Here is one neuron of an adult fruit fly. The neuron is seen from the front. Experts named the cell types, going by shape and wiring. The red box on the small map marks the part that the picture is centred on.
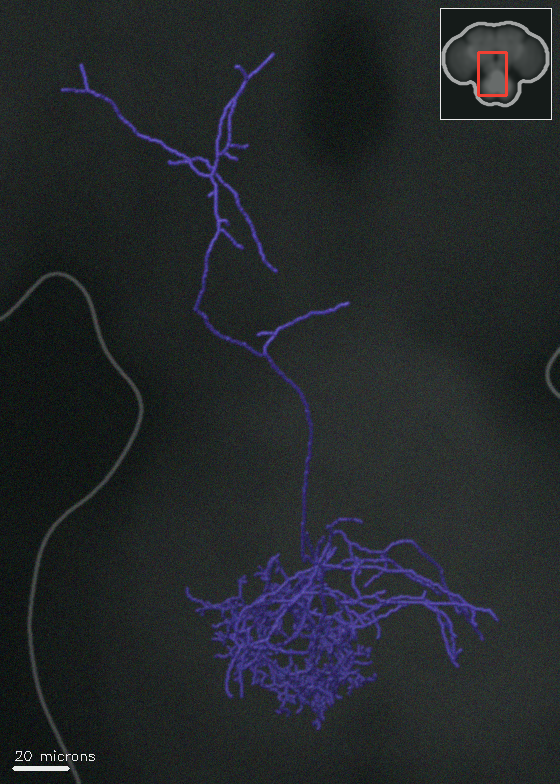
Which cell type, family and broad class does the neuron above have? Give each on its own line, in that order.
AN01B005
hemilineage 01B
ascending neuron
